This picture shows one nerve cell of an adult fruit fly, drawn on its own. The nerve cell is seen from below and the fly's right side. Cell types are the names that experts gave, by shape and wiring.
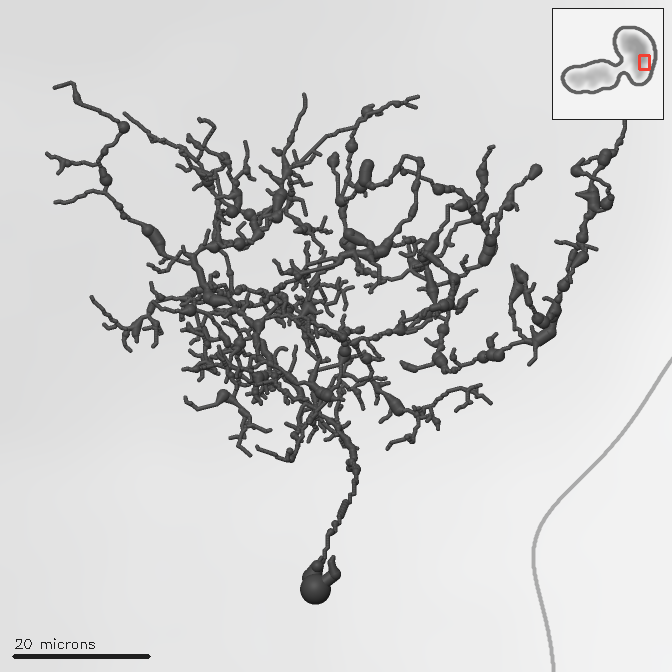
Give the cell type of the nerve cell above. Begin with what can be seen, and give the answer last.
It is in the brain and does not reach the nerve cord. By the scale bar it is about 85 microns wide in this view. The picture shows more than a hundred branch ends. This is a central-brain intrinsic neuron. Its cell type is AVLP337.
